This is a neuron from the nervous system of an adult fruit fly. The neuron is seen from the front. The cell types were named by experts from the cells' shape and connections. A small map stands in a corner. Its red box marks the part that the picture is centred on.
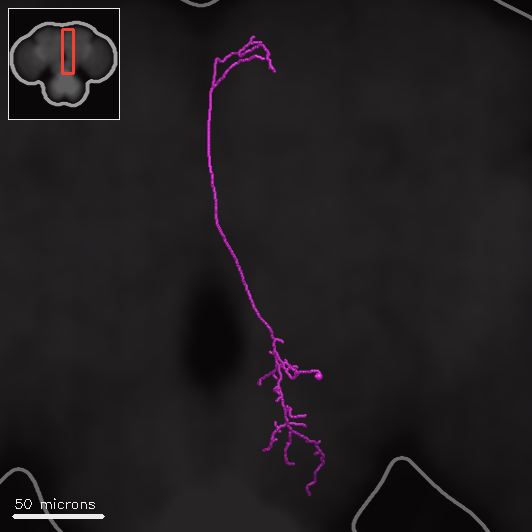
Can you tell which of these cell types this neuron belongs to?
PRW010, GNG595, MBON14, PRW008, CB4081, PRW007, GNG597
GNG597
